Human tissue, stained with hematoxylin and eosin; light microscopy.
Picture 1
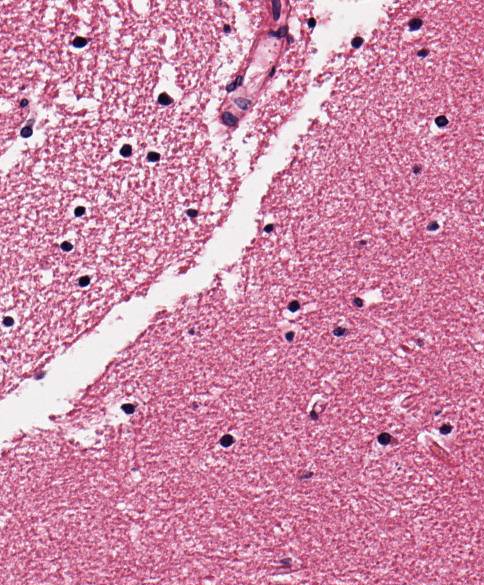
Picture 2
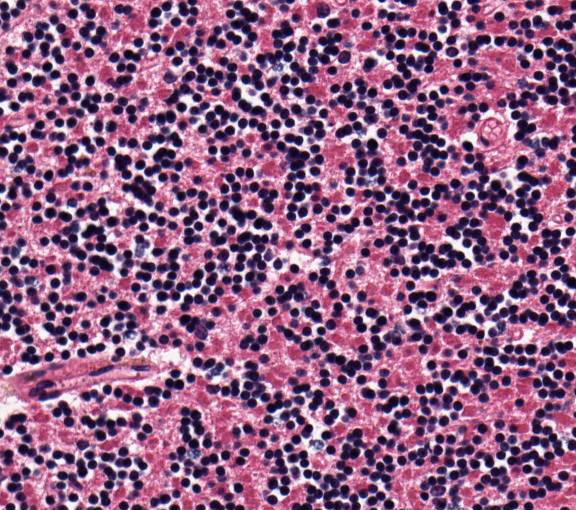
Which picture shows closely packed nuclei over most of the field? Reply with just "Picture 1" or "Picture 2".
Picture 2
